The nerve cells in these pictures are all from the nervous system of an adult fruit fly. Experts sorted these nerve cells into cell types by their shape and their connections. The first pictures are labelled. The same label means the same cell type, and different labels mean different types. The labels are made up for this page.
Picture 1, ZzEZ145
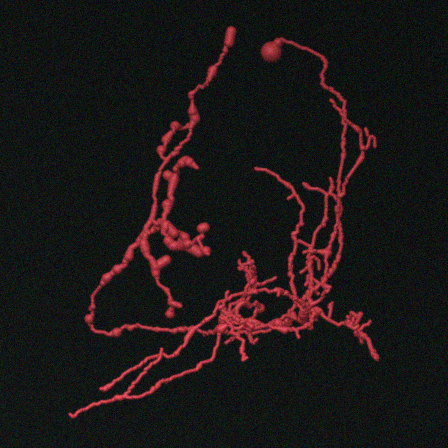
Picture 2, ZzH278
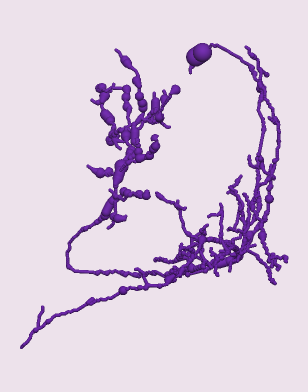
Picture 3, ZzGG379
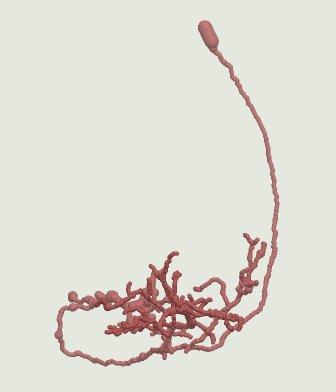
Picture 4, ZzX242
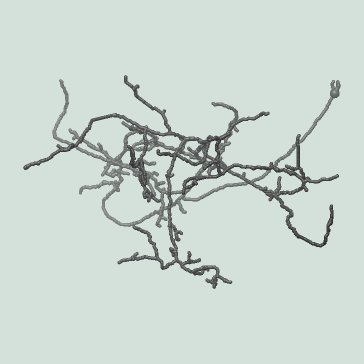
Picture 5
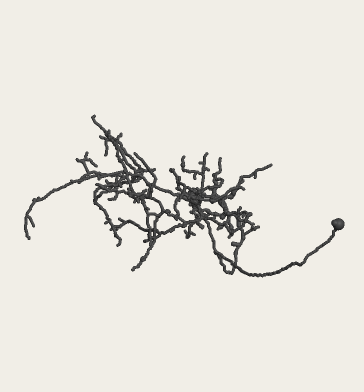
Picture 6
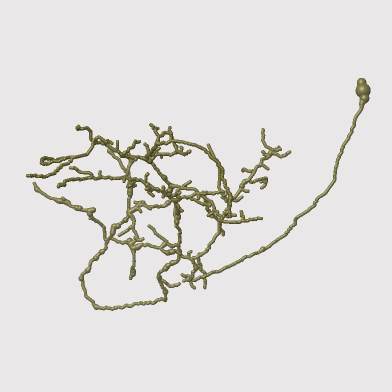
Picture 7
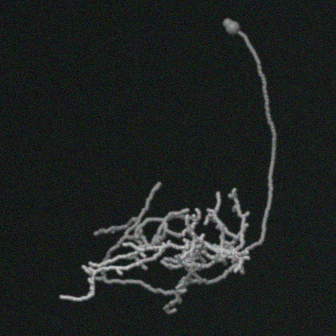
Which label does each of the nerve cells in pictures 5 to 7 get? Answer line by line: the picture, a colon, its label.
5: ZzX242
6: ZzGG379
7: ZzEZ145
